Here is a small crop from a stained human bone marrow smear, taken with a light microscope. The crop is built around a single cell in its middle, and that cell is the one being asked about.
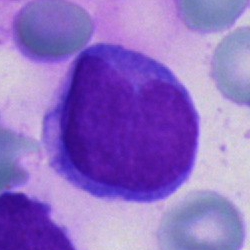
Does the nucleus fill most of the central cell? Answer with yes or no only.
Yes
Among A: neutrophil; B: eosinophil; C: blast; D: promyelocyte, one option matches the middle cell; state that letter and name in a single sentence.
The cell centered in the crop is a blast, making option C the correct pick.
